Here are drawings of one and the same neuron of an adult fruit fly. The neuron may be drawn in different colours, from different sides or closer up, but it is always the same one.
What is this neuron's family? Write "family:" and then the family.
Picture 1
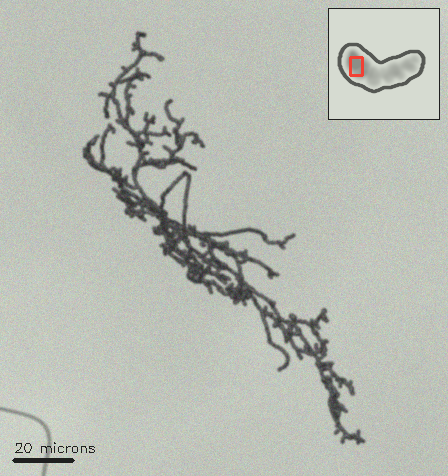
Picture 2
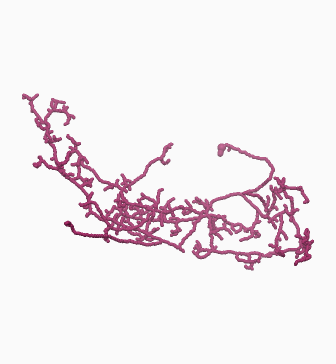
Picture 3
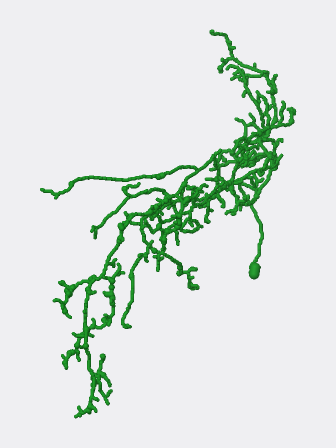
family: hemilineage AOTUv1_medial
